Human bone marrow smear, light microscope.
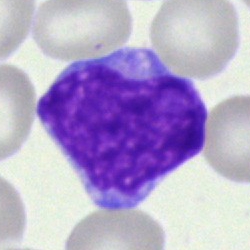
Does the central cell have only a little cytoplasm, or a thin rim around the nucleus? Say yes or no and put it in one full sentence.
Yes, the nucleus of this cell fills most of it.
